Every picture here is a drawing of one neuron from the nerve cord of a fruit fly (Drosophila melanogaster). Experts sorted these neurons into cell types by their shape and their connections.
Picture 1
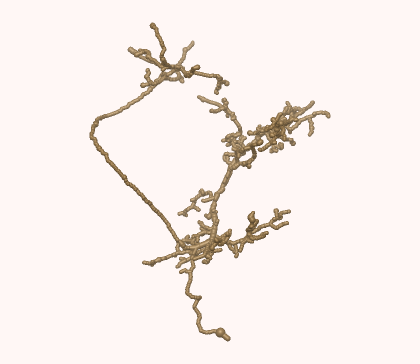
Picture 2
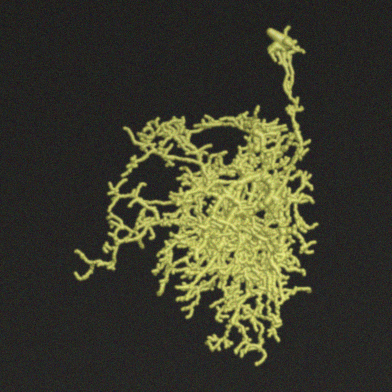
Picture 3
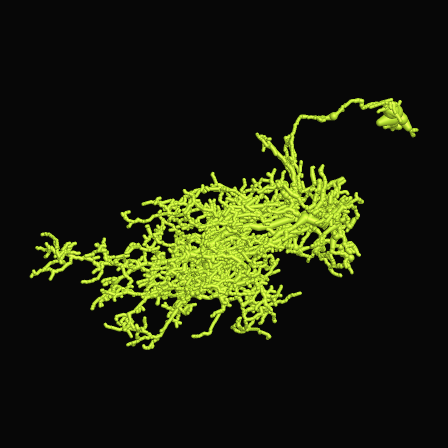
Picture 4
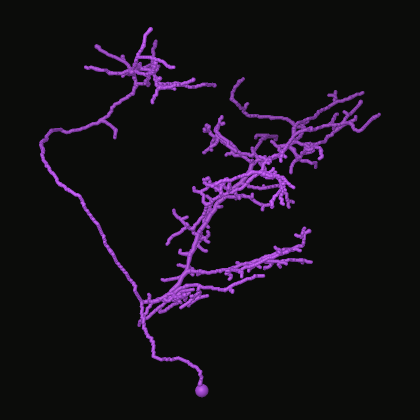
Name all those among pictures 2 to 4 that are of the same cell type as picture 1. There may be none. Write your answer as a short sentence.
Picture 4 is of the same cell type.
